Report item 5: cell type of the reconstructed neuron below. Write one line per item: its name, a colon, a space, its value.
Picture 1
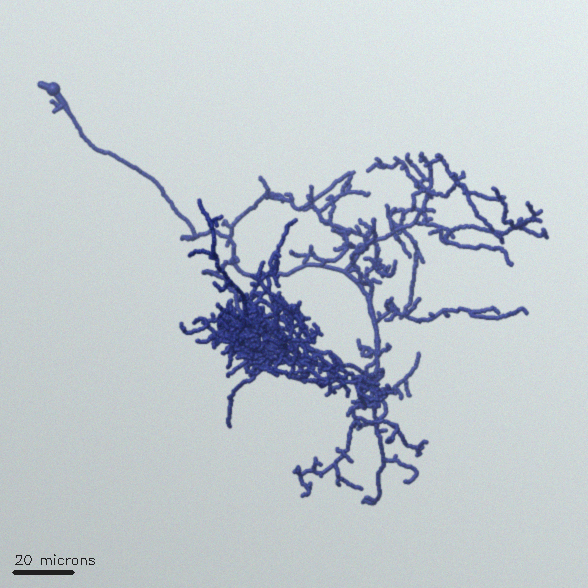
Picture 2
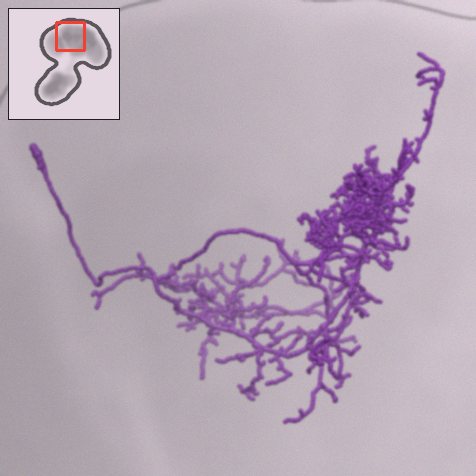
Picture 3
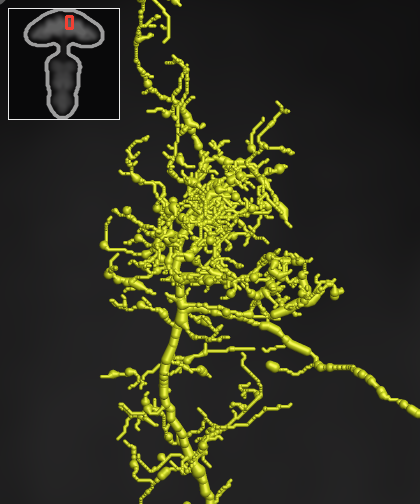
cell type: LAL141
